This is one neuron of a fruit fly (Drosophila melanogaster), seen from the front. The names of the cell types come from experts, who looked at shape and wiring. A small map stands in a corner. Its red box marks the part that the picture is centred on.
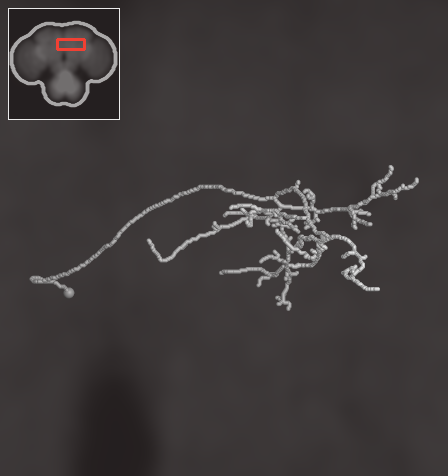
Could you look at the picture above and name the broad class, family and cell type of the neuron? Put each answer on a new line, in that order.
central-brain intrinsic neuron
hemilineage DM6_posterior
CL348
